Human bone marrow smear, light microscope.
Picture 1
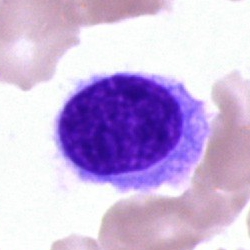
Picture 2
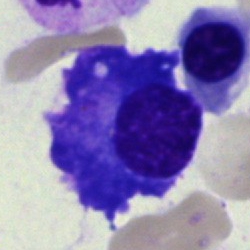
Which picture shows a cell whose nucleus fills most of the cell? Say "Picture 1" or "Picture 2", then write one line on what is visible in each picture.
Picture 1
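In picture 1: The nucleus fills most of the cell.
In picture 2: The cytoplasm is abundant and stains a deep blue.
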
